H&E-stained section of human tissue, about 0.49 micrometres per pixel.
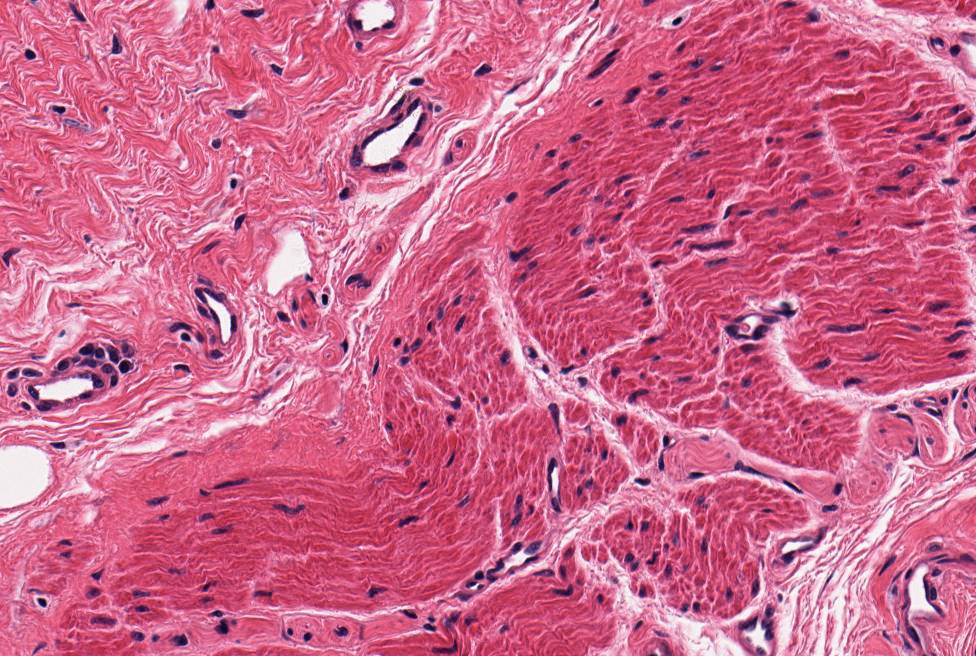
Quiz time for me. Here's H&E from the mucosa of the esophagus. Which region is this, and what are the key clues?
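This is smooth muscle, filling the right and lower parts of the field, with wavy collagenous connective tissue at upper left. Neighbouring bundles are cut in differing planes, some lengthwise, some across or obliquely, and thin pale strands of connective tissue part them.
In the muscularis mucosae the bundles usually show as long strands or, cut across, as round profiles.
And the nuclei? Elongated, dark blue, lying parallel to their fibres.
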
